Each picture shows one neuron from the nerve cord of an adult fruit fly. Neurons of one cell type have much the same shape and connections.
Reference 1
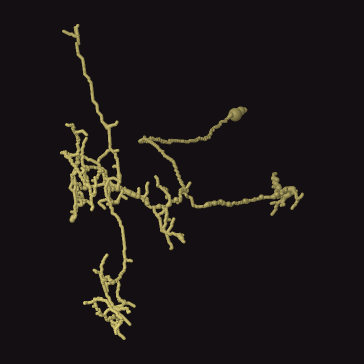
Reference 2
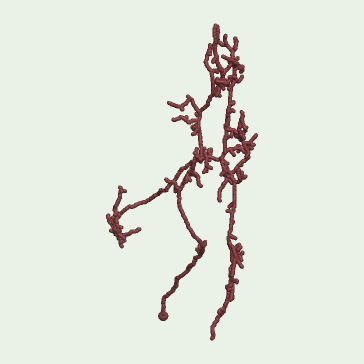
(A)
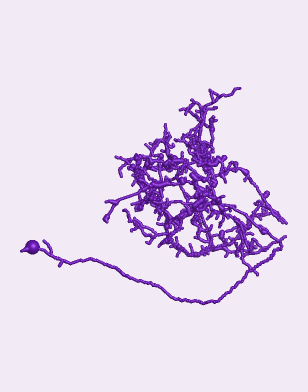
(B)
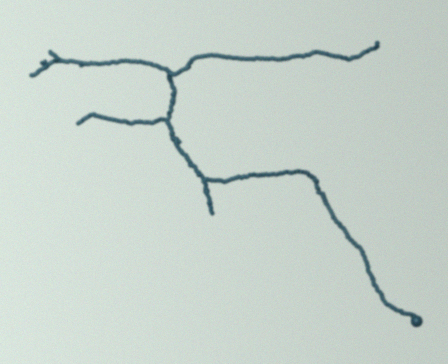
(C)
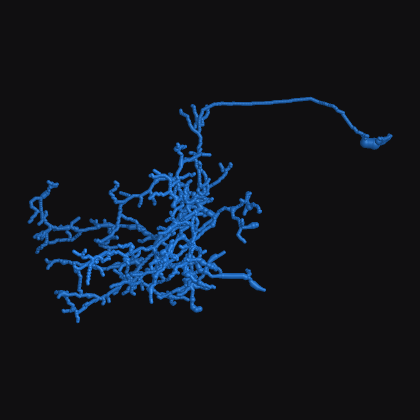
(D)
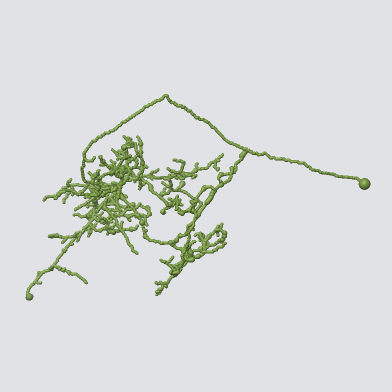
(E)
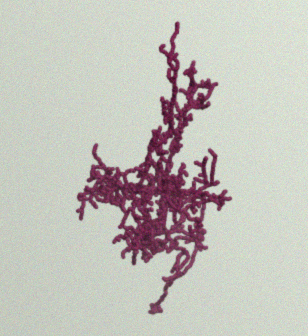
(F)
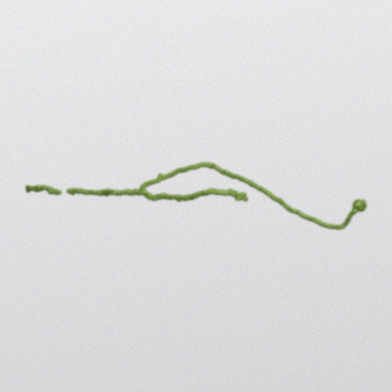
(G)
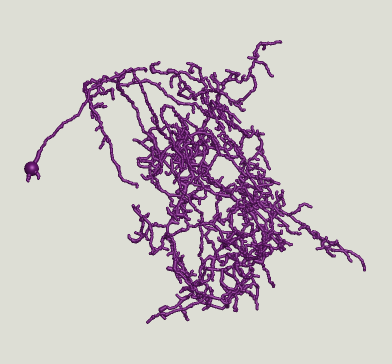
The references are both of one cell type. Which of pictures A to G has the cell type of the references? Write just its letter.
B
